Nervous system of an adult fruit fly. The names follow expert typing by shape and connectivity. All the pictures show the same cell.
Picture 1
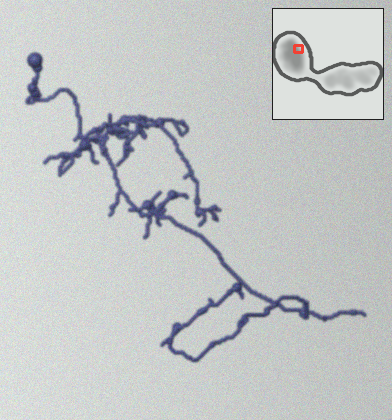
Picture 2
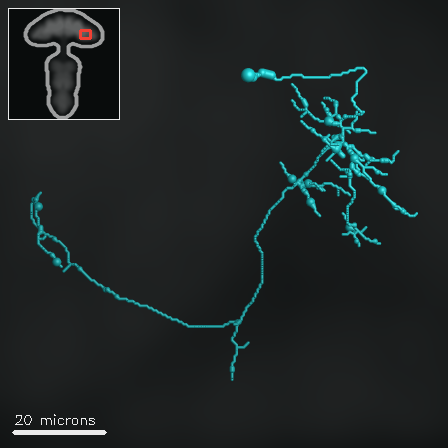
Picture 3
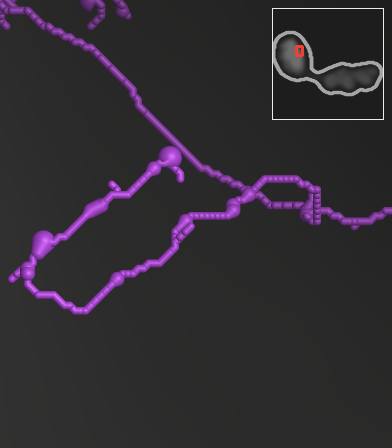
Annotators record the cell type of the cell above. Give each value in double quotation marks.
"TmY10"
